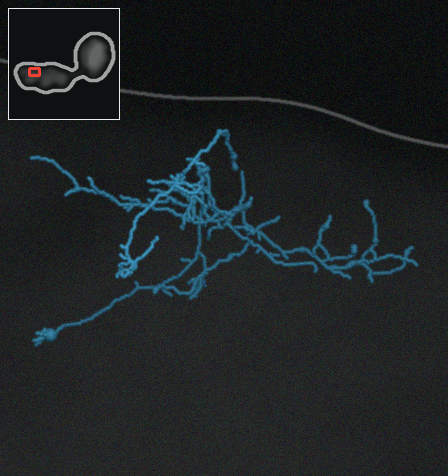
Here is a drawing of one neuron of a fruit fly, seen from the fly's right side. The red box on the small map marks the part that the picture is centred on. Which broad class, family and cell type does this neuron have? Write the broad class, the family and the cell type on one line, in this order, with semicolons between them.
nerve-cord intrinsic neuron; hemilineage 02A; IN02A064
